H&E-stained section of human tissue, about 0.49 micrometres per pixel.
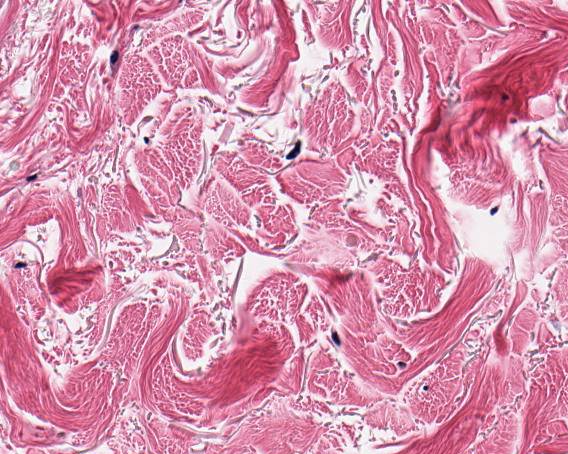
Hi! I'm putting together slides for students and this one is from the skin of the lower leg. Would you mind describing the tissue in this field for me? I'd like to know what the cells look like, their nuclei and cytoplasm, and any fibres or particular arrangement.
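Thick pink collagen bundles fill the whole field, running in many directions. Where they are cut across, mostly near the centre, you see a finely stippled, fibrillar texture. Nuclei are sparse: a few, small, dark and compact, lie singly between bundles, with no visible cytoplasm.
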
